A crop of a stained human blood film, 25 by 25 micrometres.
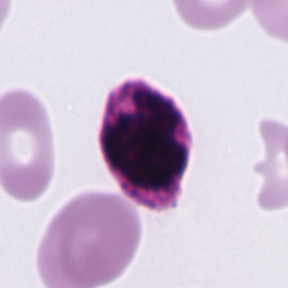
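Basophil, stained peripheral blood smear. Outline first: oval, about 12 by 8 micrometres, with a slightly bumpy, uneven edge. Next, granules: coarse and dark purple, crowding the whole cell and bulging out at the lower margin to roughen the border. Last, the nucleus: hidden by the dense granules, its outline cannot be traced.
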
